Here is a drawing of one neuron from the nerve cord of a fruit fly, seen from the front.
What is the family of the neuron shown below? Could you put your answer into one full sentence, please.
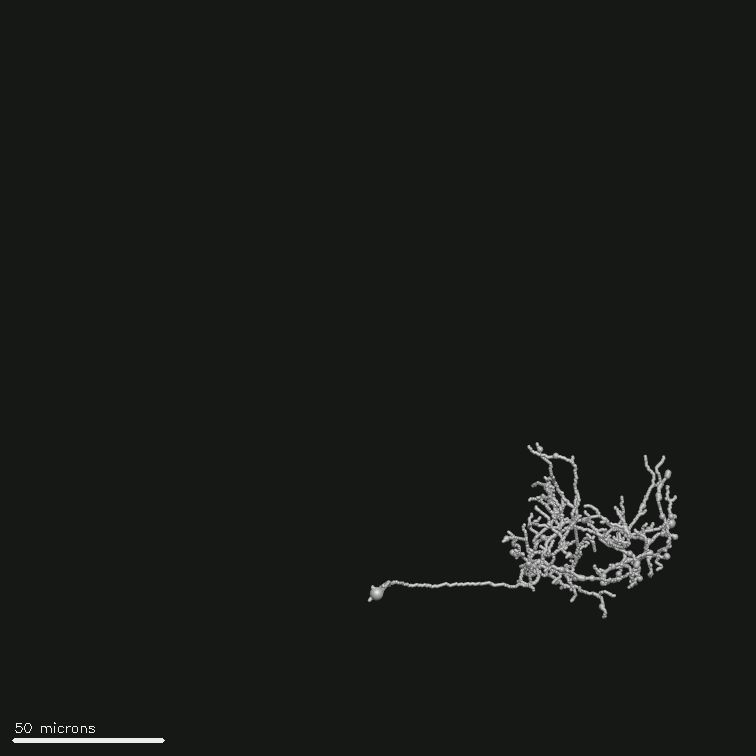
It is family hemilineage 14A that this neuron belongs to.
